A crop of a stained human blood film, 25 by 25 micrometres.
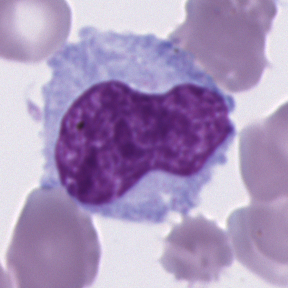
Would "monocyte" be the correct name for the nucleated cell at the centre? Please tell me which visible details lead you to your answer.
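The cytoplasm decides it: pale greyish-blue, with a fine dusty texture and no coarse granules.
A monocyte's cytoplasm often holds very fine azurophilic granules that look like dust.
The name monocyte fits.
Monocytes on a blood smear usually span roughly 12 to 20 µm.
At about 18 micrometres across, this cell falls within that range. The nucleus, about 16 by 11 micrometres and filling about 50% of the cell's area, is pinched in at the middle into two broad lobes without distinct nucleoli.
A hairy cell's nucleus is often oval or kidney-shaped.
The two broad lobes tell against hairy cell. The outline is irregular with a faintly frayed edge; a tiny black speck lies on the left part of the nucleus.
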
